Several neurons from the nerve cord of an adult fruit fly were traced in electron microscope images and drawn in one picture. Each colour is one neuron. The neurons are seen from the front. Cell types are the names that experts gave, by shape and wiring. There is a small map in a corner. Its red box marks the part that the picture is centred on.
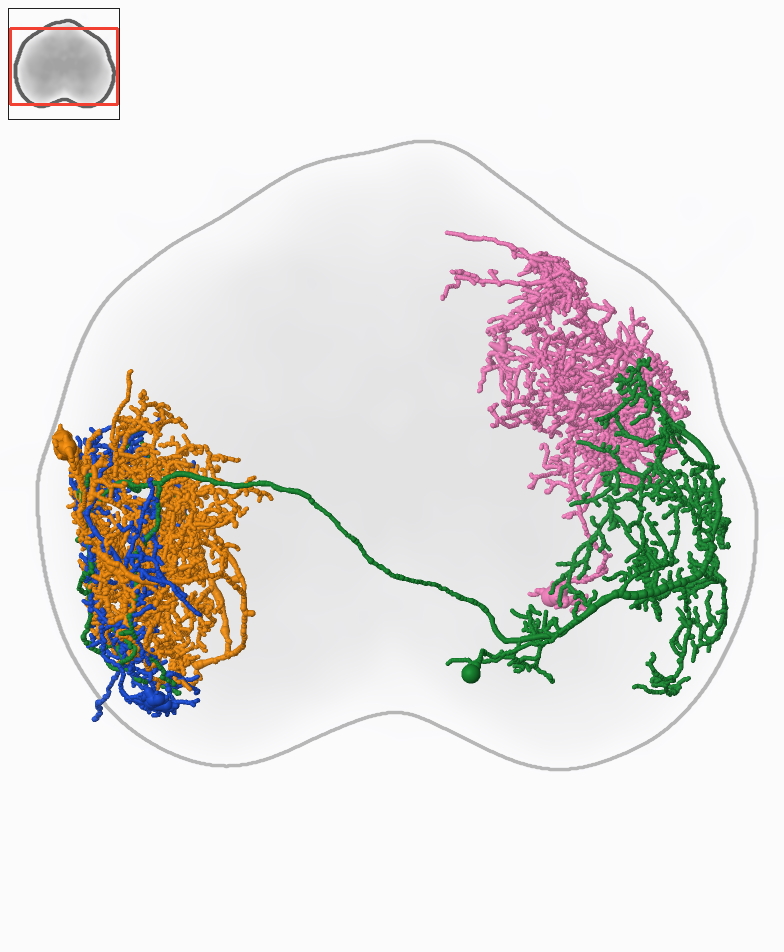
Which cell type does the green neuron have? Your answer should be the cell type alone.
INXXX083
